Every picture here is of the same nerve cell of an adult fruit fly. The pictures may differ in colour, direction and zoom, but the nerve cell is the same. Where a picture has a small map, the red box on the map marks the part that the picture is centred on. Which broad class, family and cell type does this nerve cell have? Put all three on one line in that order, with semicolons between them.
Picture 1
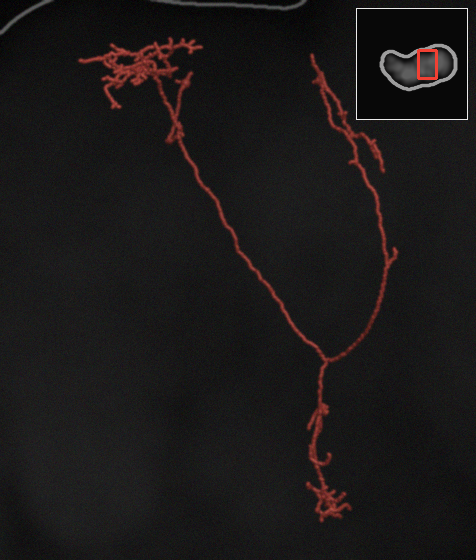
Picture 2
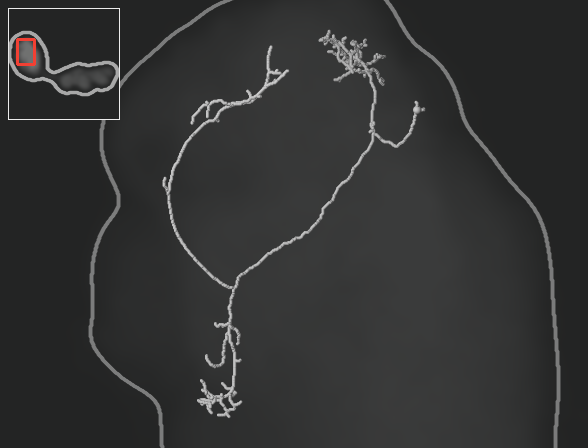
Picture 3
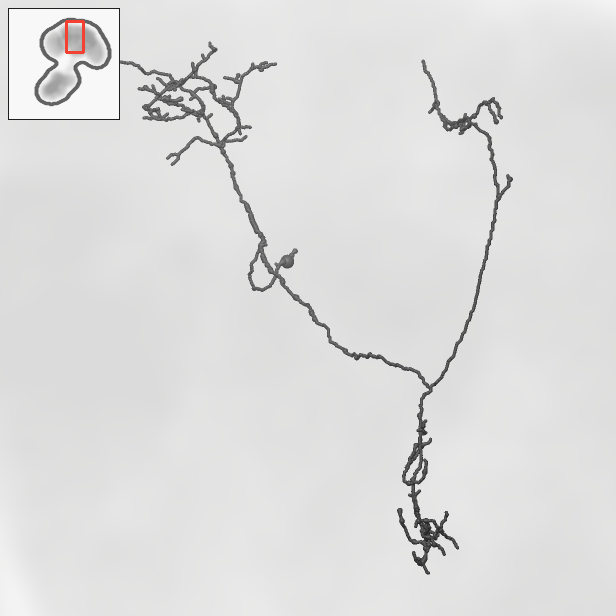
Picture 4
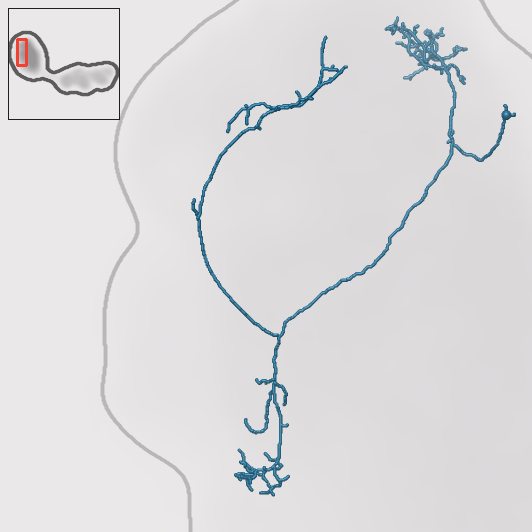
central-brain intrinsic neuron; hemilineage DM2_central; CB1949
